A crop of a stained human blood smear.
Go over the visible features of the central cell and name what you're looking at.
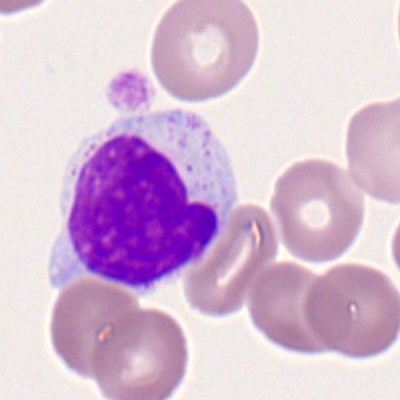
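Off-centre toward the lower left of the cell sits the nucleus. A notch on its lower right side sets off a small lobe. The chromatin is dark purple and mottled with paler patches. The cytoplasm is pale blue. The cell is a lymphocyte.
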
